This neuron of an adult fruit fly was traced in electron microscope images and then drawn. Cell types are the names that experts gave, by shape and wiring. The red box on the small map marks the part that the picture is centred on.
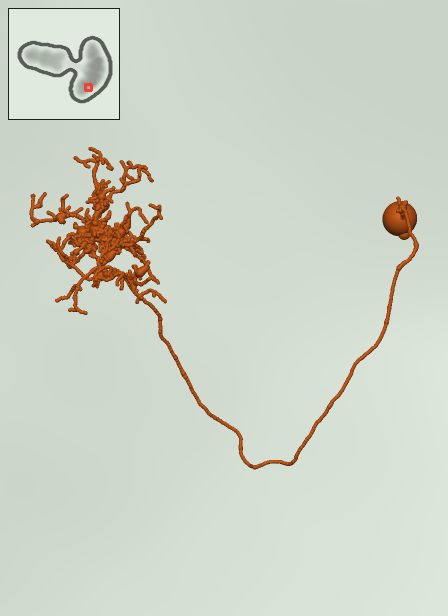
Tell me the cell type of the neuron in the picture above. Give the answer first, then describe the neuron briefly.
The cell type is Dm8a. This is an optic-lobe intrinsic neuron. It lies in the brain. The picture shows dozens of branch ends.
